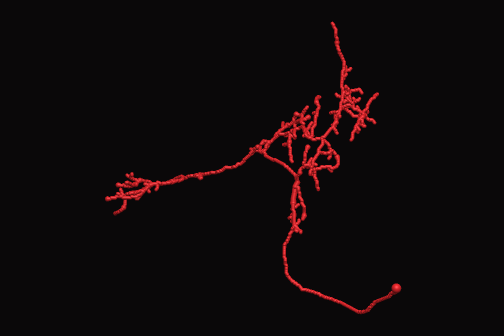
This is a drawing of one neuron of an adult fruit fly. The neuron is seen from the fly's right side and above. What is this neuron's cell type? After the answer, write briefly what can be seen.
Its cell type is CB2425. This is a central-brain intrinsic neuron. The cell body can be seen at the lower right of the picture. In this view it is about as wide as it is tall.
